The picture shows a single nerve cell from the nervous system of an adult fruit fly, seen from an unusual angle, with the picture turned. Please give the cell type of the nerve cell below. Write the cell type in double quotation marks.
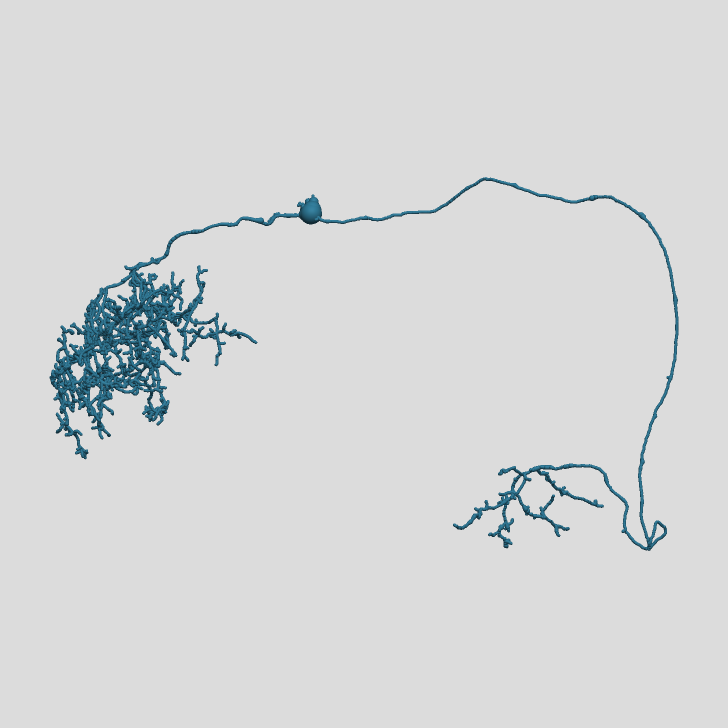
"MeLo2"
